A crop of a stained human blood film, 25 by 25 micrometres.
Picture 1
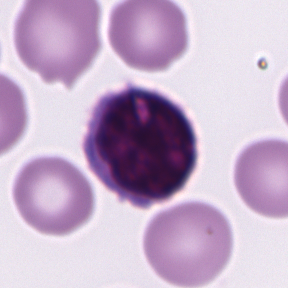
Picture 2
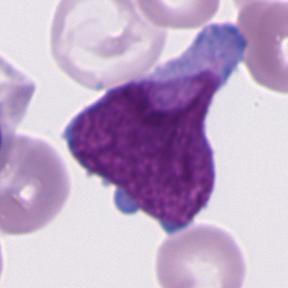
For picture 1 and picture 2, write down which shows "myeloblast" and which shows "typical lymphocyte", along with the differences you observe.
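The typical lymphocyte is in picture 1 and the myeloblast in picture 2. The typical lymphocyte has a round to slightly oval outline, is about 10 micrometres across and about 1.5 times as wide as a red cell lying whole in the picture, and touches none of the surrounding red cells. Its chromatin is dense, dark purple and coarsely clumped, a small pale cleft lies near the top of the nucleus, and no nucleoli can be seen.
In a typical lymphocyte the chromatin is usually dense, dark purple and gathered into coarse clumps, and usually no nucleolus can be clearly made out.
In the myeloblast, by contrast, a broad, roughly triangular nucleus fills most of the cell, and near its top sits a paler rounded area that is likely a nucleolus. Its cytoplasm is scant and pale blue, lying mostly in a tail at the upper right, small pale blue blebs bulge from its lower border, and several red cells lie close around it.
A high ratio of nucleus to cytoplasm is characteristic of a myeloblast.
Neither cell shows granules in its cytoplasm.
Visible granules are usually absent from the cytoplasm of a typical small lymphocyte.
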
